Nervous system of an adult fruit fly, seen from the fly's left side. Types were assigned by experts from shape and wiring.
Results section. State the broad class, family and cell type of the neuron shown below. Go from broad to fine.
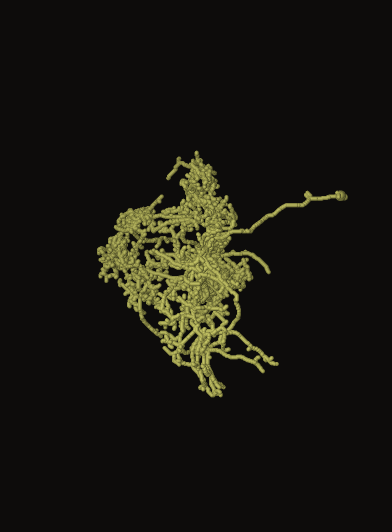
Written: central-brain intrinsic neuron; hemilineage VLPp2; CL319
